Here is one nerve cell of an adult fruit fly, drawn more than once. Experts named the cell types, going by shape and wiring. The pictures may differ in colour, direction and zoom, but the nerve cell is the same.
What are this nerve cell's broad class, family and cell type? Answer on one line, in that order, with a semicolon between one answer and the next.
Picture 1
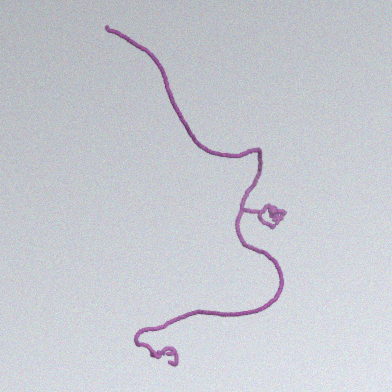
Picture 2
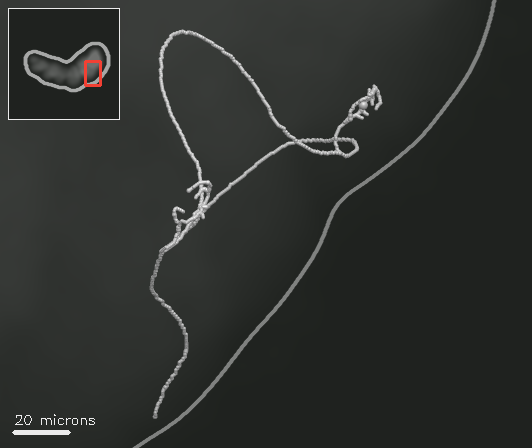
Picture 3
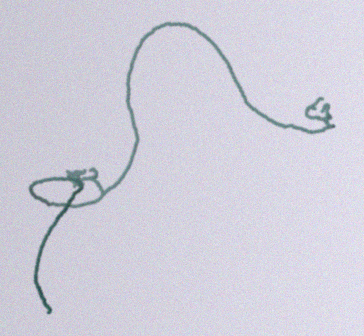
sensory neuron entering the brain; class olfactory; ORN_VC2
